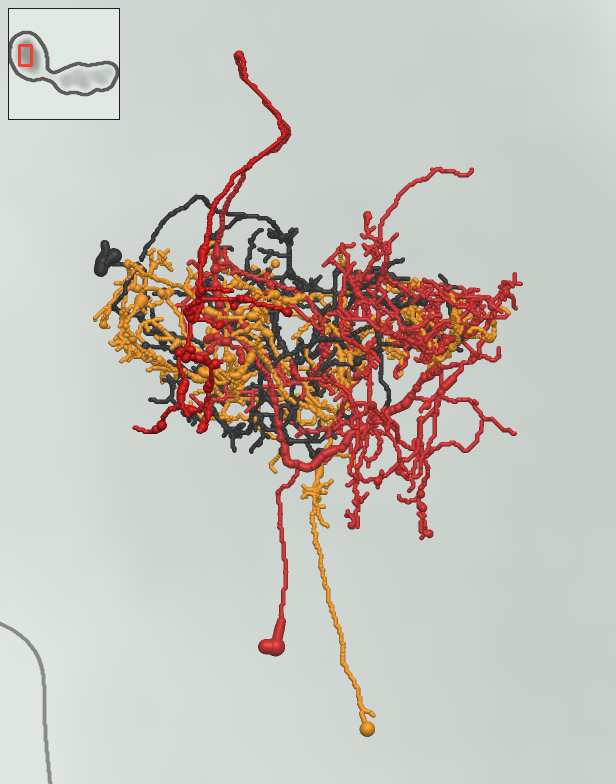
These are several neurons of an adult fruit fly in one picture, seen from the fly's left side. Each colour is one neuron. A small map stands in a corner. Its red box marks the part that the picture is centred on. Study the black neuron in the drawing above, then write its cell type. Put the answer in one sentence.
The cell type is AVLP311_b2.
